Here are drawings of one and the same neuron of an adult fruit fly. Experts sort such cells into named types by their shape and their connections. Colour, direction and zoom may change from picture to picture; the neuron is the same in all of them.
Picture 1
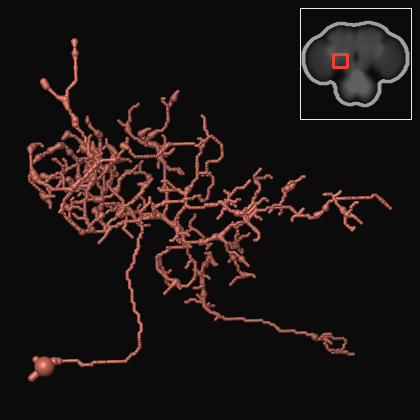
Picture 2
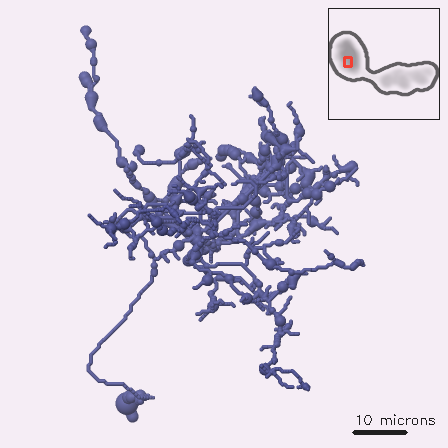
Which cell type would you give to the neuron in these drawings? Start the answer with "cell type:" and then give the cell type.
cell type: CB2228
